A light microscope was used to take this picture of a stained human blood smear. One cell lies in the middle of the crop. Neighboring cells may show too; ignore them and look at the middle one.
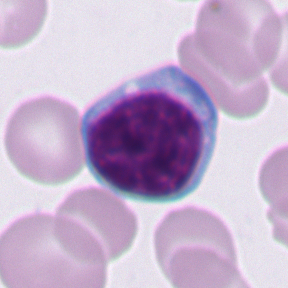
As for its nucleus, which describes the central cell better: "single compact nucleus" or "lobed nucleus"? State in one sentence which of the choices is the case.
The cell's nucleus is compact, undivided and round, oval or kidney-shaped.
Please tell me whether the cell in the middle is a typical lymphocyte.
yes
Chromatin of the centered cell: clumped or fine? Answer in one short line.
One feature to record is coarsely clumped chromatin.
